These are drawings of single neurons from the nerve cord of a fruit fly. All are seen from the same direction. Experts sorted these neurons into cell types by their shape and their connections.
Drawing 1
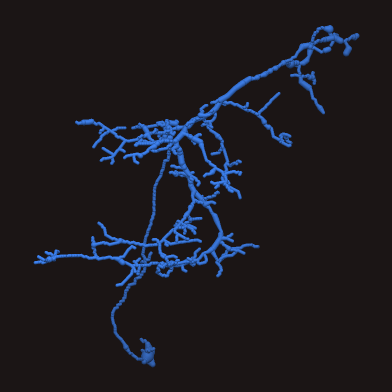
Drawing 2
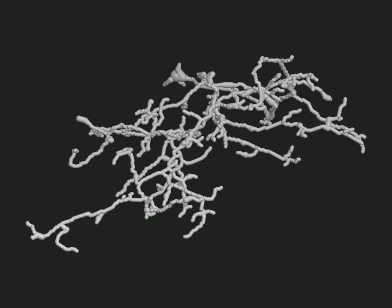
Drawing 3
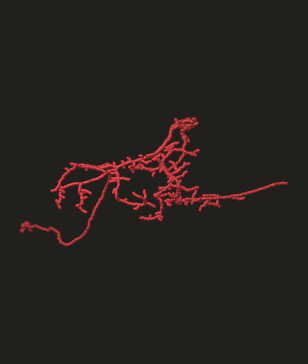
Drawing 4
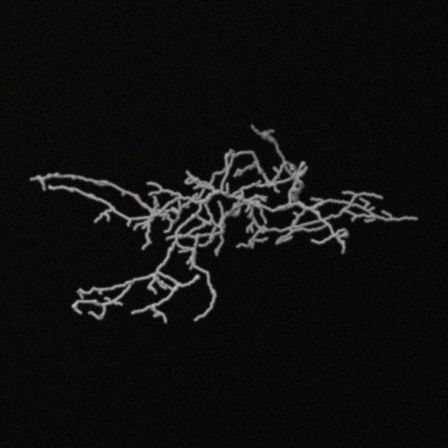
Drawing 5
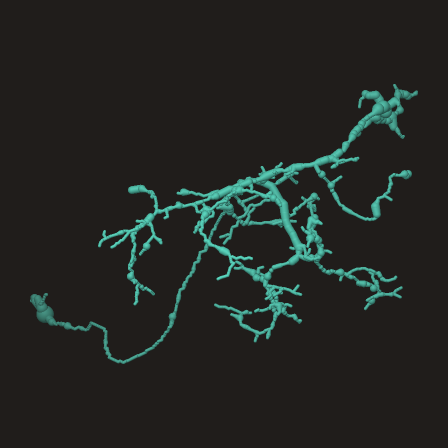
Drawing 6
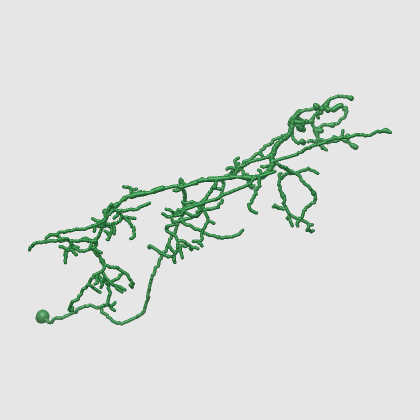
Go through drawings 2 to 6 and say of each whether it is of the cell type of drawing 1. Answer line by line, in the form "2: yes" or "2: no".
2: no
3: yes
4: no
5: yes
6: yes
